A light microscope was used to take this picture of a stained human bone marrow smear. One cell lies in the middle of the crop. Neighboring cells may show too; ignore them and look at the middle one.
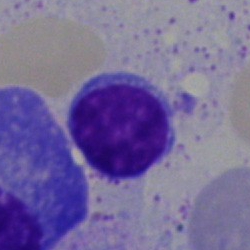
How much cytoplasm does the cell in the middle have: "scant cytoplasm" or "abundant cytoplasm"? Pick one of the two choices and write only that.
Scant cytoplasm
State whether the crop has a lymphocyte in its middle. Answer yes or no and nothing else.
yes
